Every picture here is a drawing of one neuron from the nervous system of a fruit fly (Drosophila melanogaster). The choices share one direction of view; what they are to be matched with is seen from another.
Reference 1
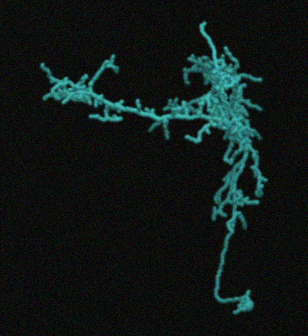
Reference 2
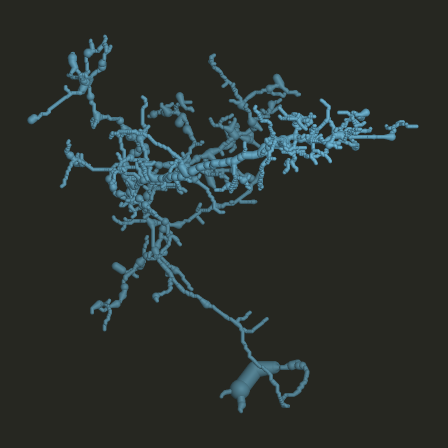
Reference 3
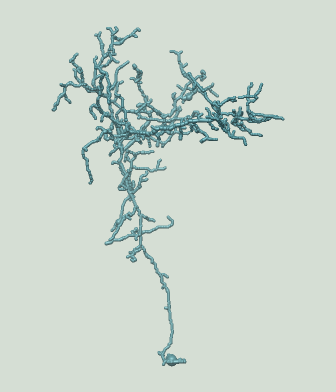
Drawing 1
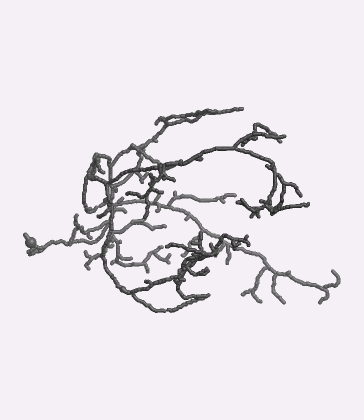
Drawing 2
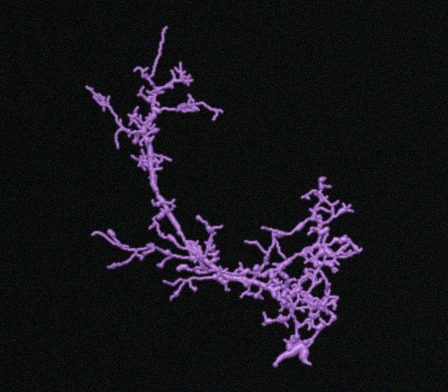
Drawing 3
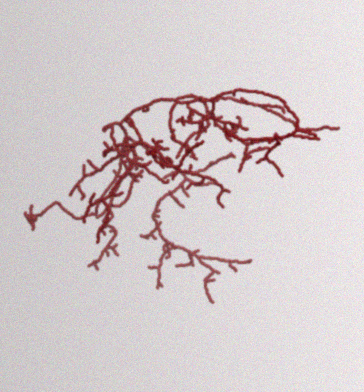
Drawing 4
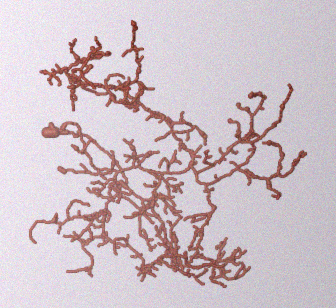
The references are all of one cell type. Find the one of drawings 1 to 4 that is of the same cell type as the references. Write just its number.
2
